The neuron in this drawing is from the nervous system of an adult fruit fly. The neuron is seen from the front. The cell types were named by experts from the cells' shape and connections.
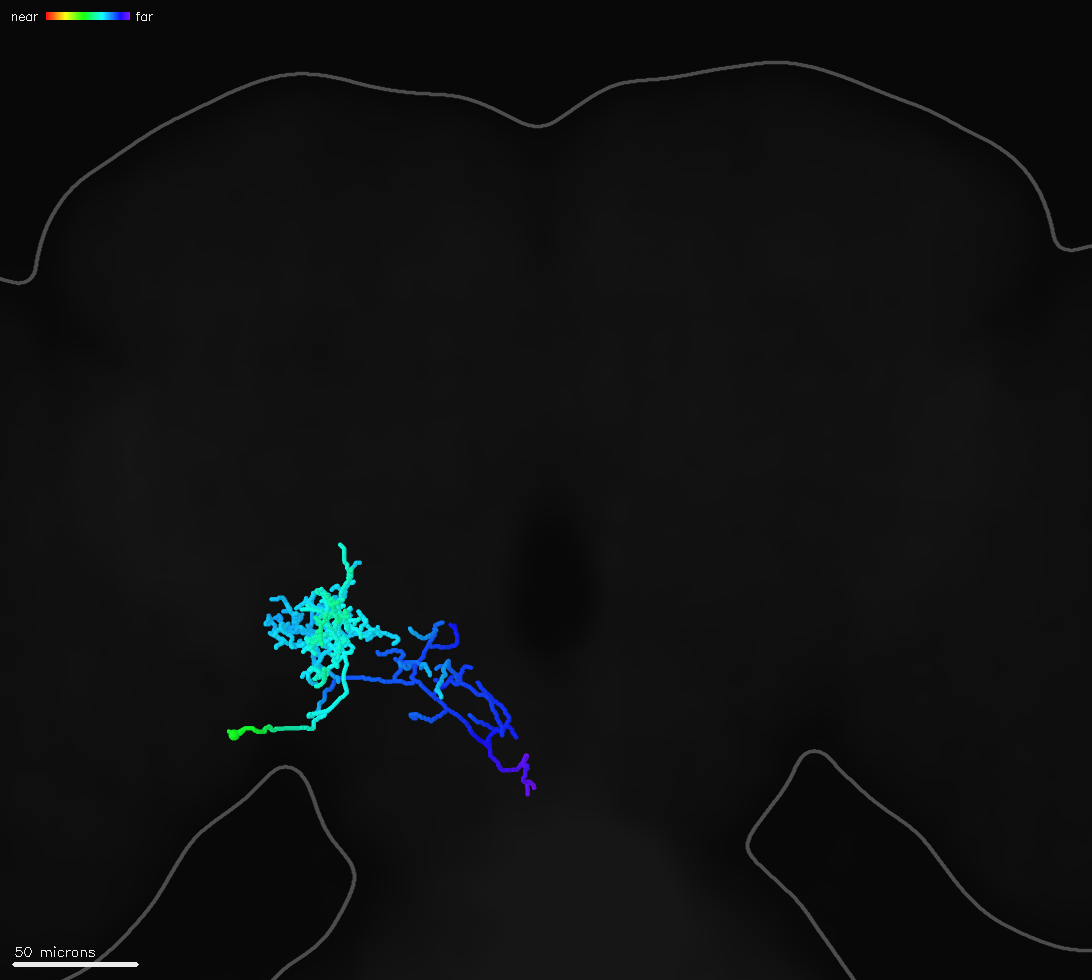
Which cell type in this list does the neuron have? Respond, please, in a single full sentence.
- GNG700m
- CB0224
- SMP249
The neuron is typed under the name CB0224.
